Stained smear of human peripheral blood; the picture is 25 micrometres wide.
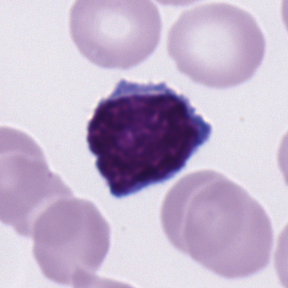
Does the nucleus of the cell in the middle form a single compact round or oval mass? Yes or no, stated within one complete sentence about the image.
Yes, the nucleus is gathered into a single compact round or oval mass.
